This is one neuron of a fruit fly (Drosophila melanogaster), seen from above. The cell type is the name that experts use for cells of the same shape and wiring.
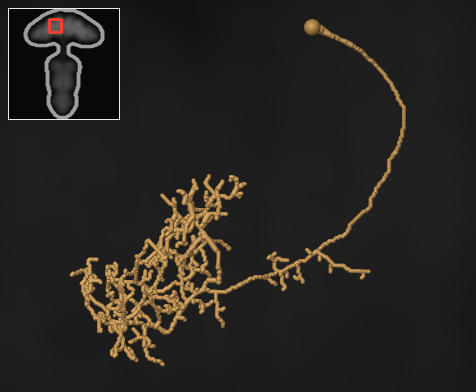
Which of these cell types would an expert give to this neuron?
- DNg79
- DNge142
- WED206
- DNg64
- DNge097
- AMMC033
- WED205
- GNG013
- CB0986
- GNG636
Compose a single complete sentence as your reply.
Classified by cell type, this neuron is WED205.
